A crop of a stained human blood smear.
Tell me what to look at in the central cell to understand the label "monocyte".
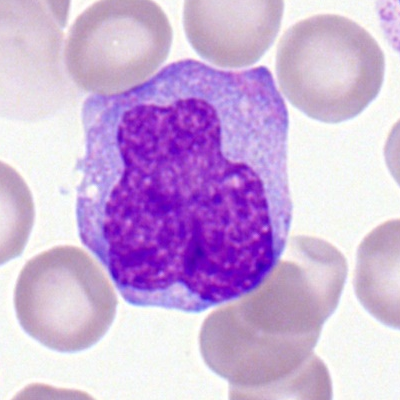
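The nucleus of this monocyte is deeply indented and folded into lobe-like parts. Its chromatin appears lacy, with purple strands separated by paler gaps. The cytoplasm is a pale greyish lilac-blue. Fine pinkish granules scattered through it agree with the name.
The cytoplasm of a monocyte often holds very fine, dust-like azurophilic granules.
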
